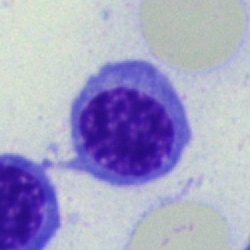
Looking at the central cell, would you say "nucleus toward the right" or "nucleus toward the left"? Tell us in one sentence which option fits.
This cell carries its nucleus toward the left side.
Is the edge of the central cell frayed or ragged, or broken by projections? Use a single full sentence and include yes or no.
Yes, along its outline the cell is ragged or frayed, or has projections, blebs or tags.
